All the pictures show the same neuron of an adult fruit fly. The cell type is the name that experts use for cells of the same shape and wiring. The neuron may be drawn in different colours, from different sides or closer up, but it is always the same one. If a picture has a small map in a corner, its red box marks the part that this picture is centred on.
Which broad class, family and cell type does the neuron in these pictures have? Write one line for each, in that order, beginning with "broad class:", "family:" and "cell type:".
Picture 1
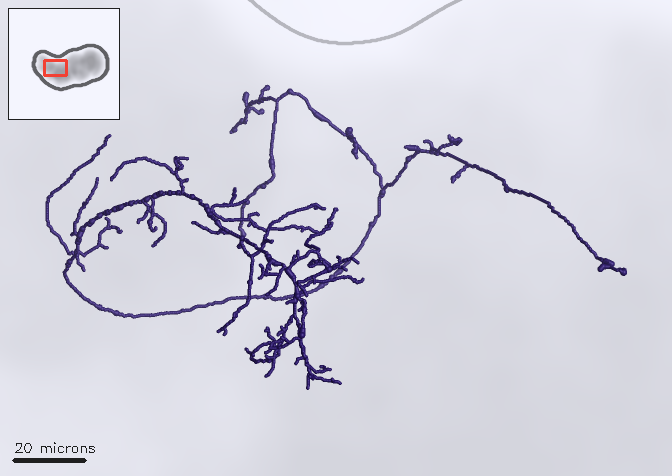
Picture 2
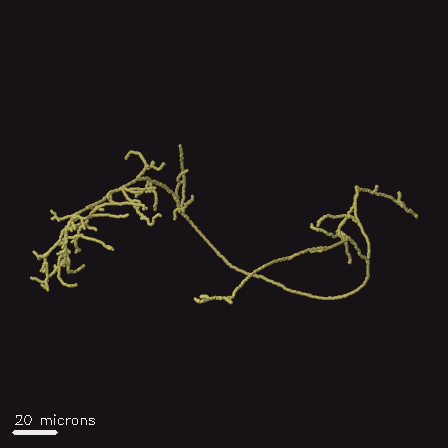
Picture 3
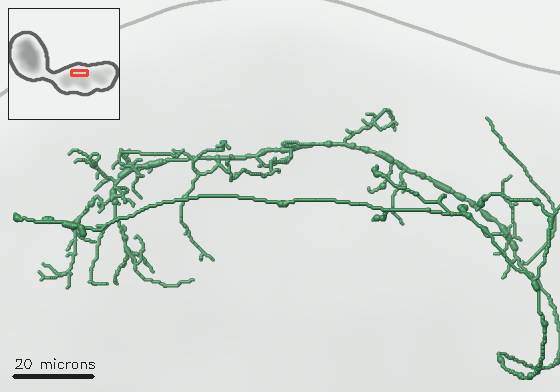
broad class: nerve-cord intrinsic neuron
family: hemilineage 19B
cell type: IN19B071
